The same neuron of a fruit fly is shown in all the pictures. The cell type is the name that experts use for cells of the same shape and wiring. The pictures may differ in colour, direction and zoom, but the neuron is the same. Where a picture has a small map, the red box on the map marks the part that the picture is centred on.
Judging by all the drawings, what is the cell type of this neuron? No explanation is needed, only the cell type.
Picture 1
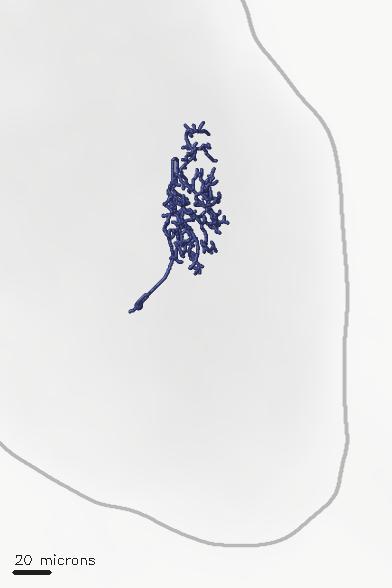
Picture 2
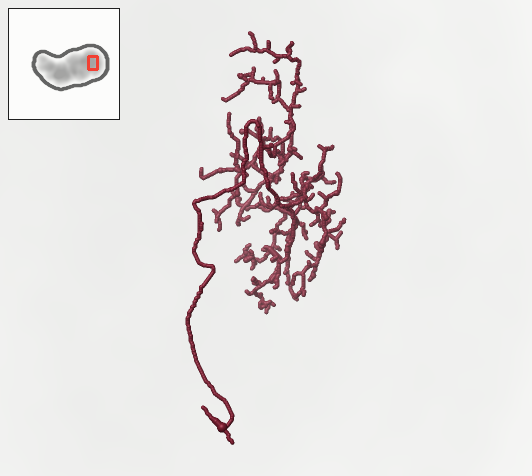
Li34b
